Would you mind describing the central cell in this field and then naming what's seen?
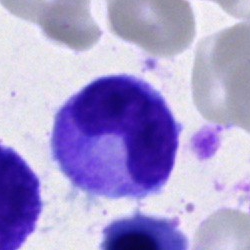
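The nucleus first: indented, curving like a horseshoe around a notch open to the lower left, and lying mostly along the upper and right parts of the cell. The violet-blue cytoplasm is palest inside that notch, with no vacuoles. It is a band neutrophil.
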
